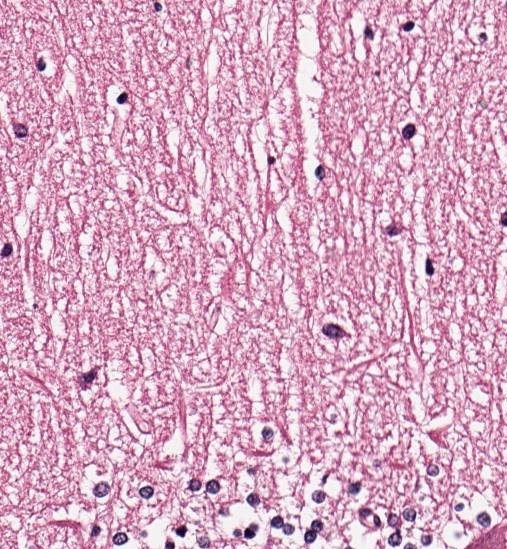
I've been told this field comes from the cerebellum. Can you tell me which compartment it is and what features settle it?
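Most of this field is molecular layer: pink fibrillary neuropil with only sparse, scattered nuclei. Thin pink processes run mainly vertically through it.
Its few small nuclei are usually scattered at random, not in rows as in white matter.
A crowded band of nuclei runs along the bottom edge, with a few larger, paler-nucleated cells just above.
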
